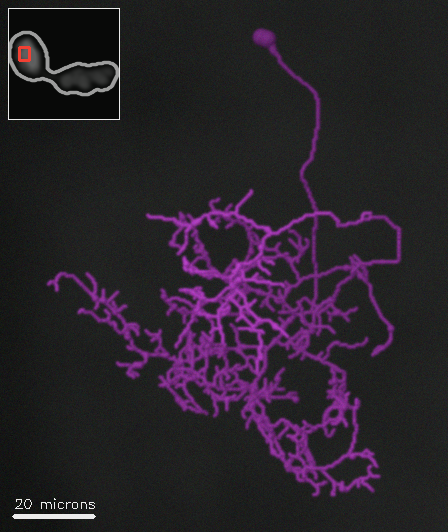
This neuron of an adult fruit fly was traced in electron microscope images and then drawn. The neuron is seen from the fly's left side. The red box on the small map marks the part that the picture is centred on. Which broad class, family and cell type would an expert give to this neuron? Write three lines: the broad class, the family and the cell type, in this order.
central-brain intrinsic neuron
hemilineage VLPl4_anterior
AVLP393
